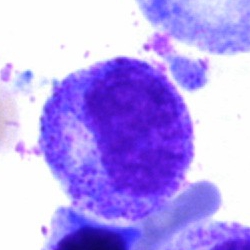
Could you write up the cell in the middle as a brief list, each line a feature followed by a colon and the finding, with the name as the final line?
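Outline: roughly round, with a slightly uneven, granular edge
Cytoplasm: a crescent, widest on the left side
Pale zone: in the cytoplasm just left of the nucleus, against its edge
Nucleus: surface speckled by granules lying over it
Name: myelocyte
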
